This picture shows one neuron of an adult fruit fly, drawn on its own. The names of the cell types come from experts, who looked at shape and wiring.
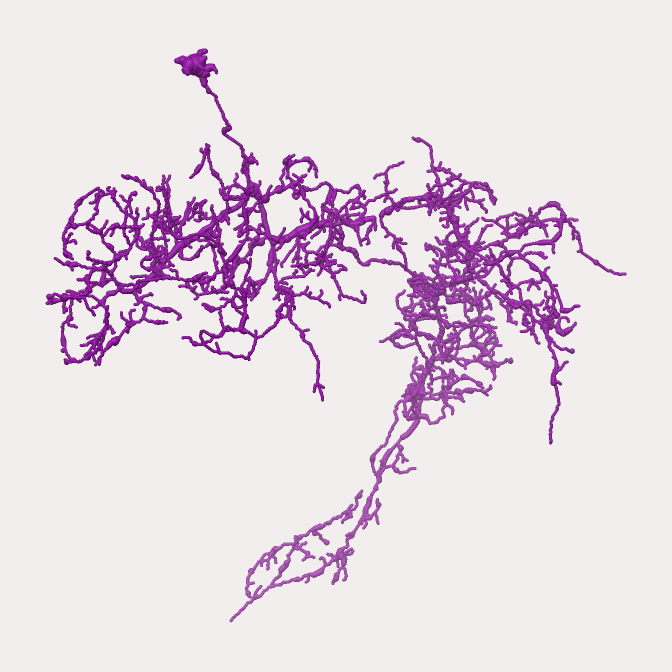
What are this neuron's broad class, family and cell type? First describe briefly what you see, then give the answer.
More than a hundred branch ends can be seen. In this view it is about as wide as it is tall. This is a central-brain intrinsic neuron. Its family is ALIN. The cell type is ALIN2.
